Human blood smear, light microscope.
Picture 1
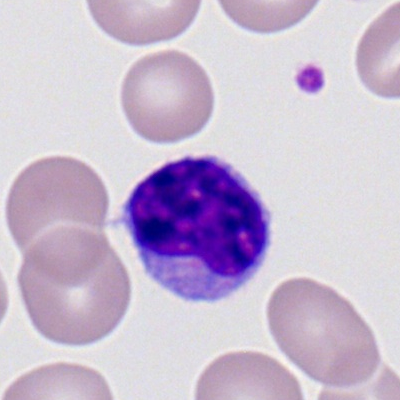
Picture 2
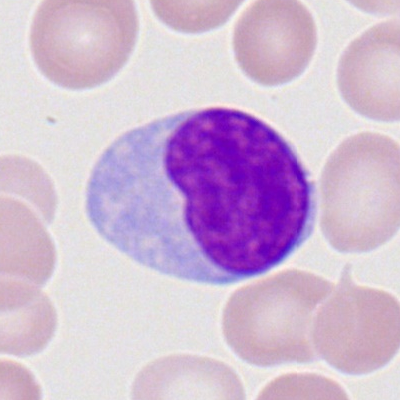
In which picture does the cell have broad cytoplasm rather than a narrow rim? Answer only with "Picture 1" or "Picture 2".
Picture 2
